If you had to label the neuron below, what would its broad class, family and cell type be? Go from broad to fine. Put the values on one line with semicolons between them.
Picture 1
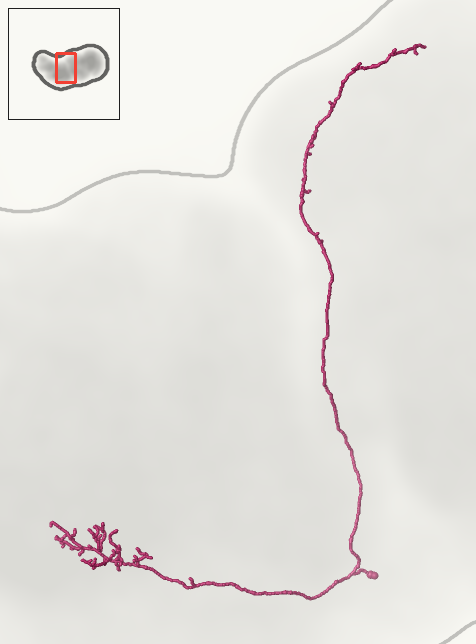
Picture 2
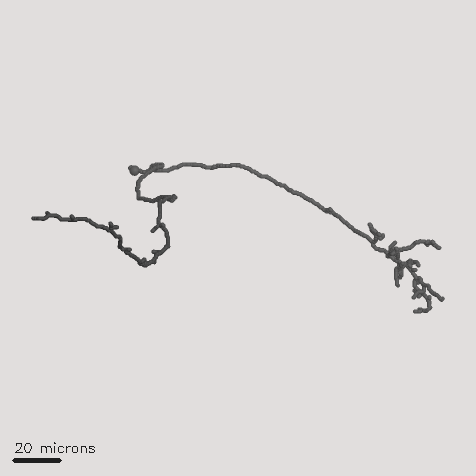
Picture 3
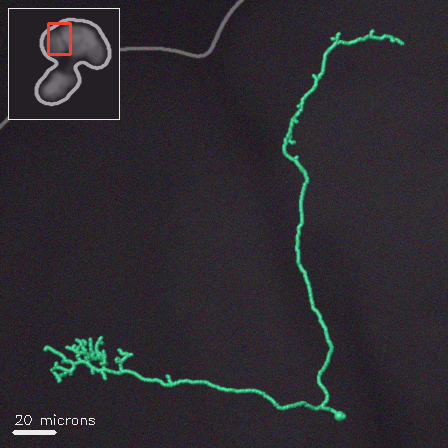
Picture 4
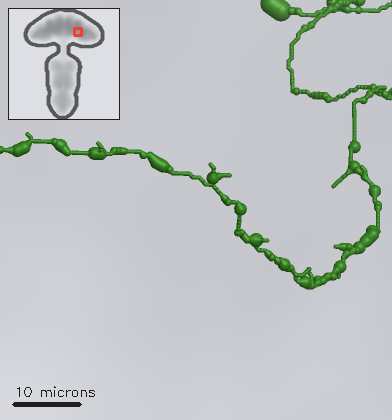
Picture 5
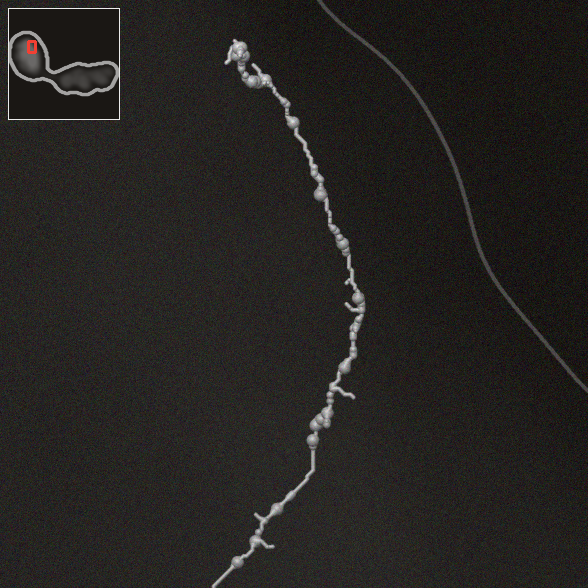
visual projection neuron; MeVP; MeVP10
